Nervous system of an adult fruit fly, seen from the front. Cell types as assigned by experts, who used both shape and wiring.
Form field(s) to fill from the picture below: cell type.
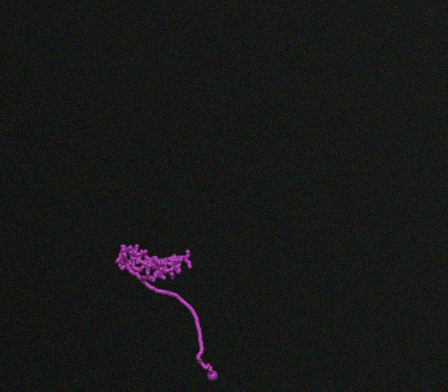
CB2431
